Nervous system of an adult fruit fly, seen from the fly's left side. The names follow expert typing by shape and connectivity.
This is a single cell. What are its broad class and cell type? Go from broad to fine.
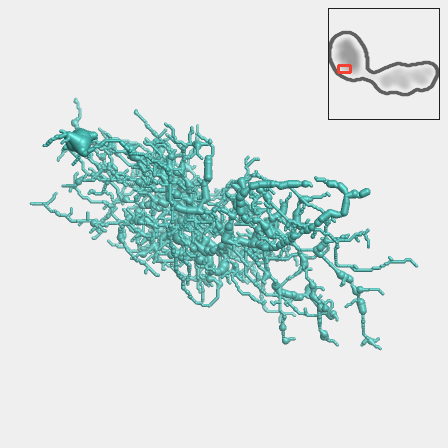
central-brain intrinsic neuron; GNG169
